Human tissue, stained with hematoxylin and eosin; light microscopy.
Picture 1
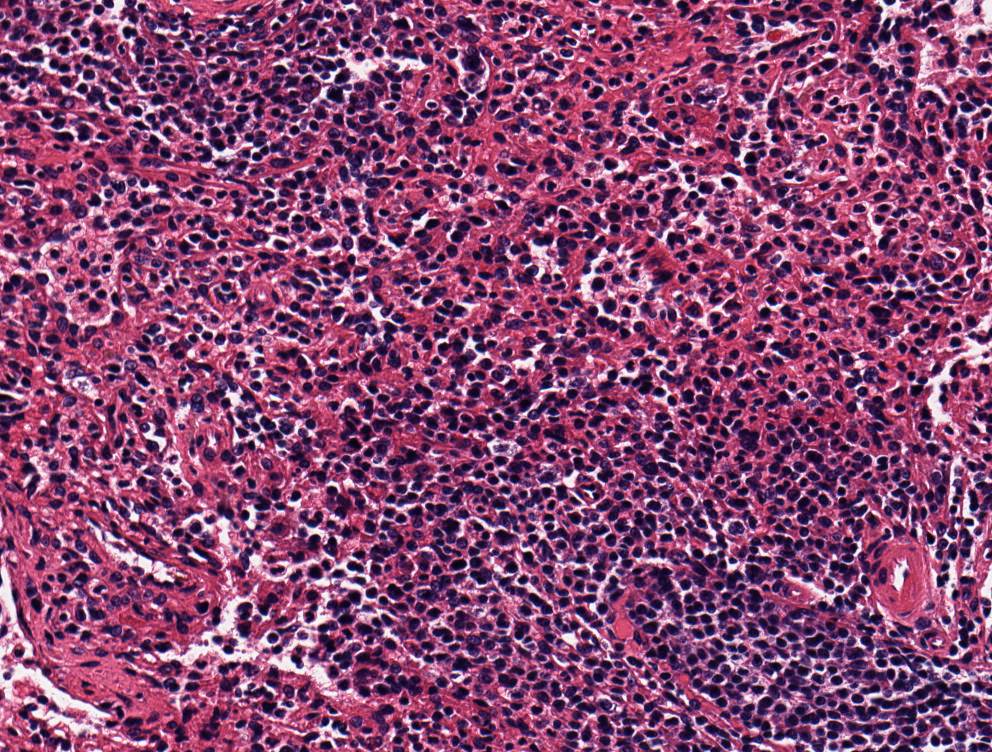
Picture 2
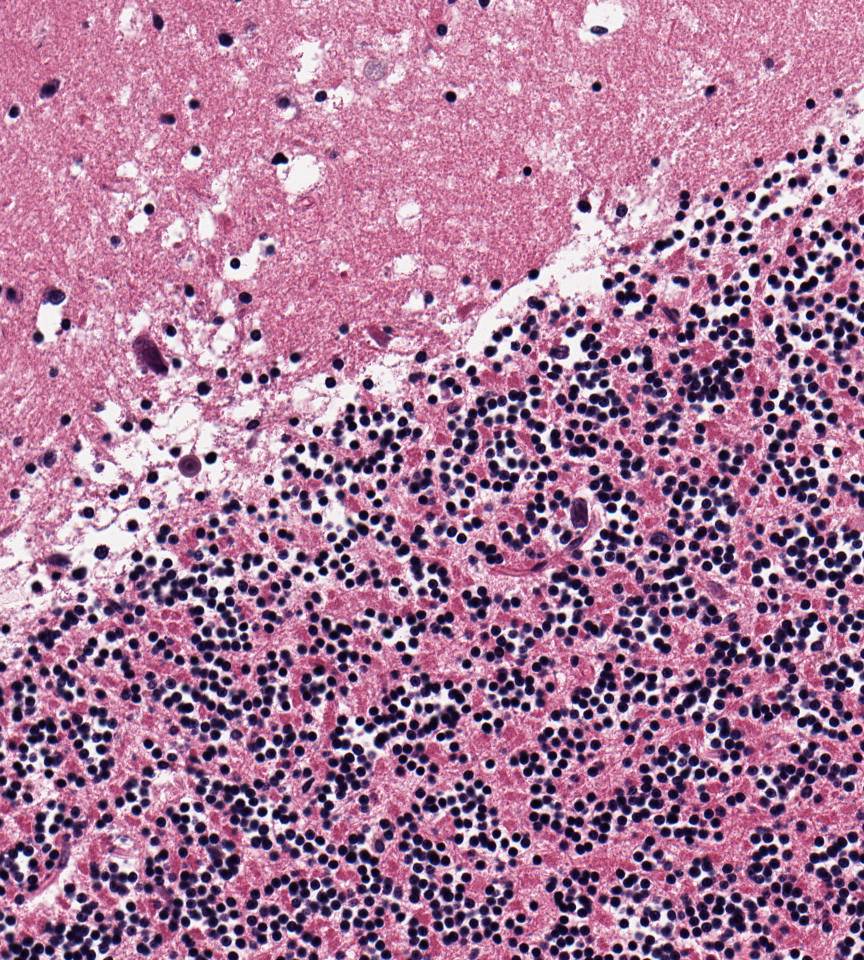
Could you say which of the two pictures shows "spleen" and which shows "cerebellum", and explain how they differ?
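Spleen appears in picture 1, cerebellum in picture 2. The spleen field is filled by dense, diffuse sheets of small round cells with no organised units; many have a round dark nucleus set off-centre in pink cytoplasm. In the cerebellum, a diagonal boundary separates a pale pink, sparsely nucleated layer at upper left from a densely nucleated layer at lower right. The latter is crowded with small, round, dark nuclei with scant cytoplasm, and irregular pink cell-free islands lie between them. Clear vacuoles and clefts gather along the boundary.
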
